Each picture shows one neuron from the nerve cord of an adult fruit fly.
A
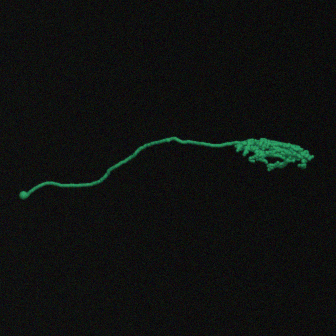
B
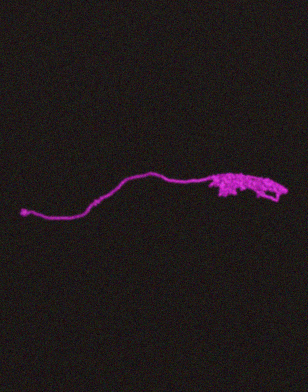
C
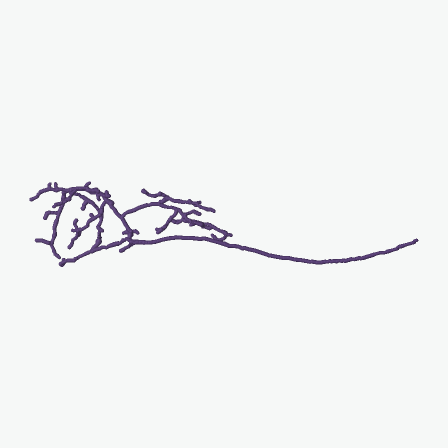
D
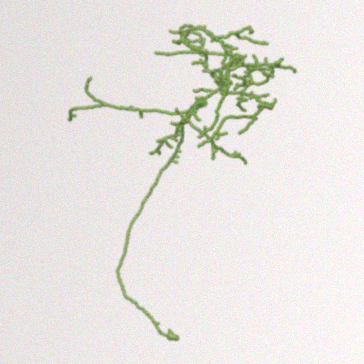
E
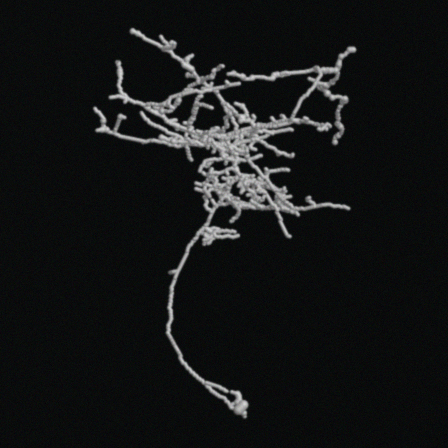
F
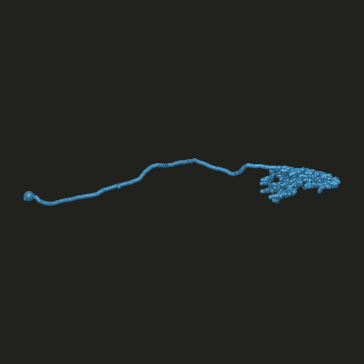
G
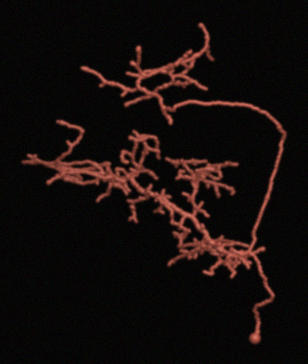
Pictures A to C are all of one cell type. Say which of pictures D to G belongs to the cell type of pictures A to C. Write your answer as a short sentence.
The neuron in picture F is of the same cell type.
